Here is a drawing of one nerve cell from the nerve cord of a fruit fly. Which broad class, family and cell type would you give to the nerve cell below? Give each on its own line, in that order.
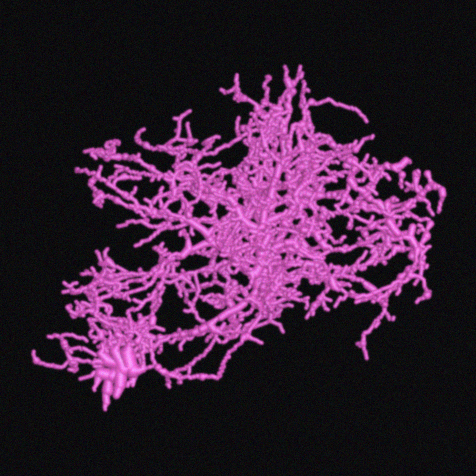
nerve-cord intrinsic neuron
hemilineage 13A
IN13A009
